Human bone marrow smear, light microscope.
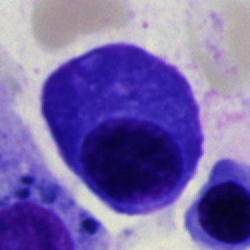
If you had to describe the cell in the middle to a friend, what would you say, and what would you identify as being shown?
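Broadly oval, this one, with a smooth edge. The nucleus sits off-centre, down in the lower part of the cell, and its chromatin is dense and dark purple. You won't see distinct granules in the cytoplasm. So that's a plasma cell.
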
